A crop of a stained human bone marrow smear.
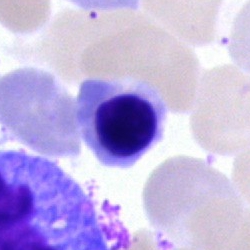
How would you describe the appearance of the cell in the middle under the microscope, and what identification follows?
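Check one, nucleoli: none can be seen in the nucleus. Check two, position: the nucleus is off-centre, leaving the widest band of cytoplasm toward the upper left. Check three, colour: the cytoplasm is pale lavender-blue. Check four, granules: none visible. Cell: erythroblast.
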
